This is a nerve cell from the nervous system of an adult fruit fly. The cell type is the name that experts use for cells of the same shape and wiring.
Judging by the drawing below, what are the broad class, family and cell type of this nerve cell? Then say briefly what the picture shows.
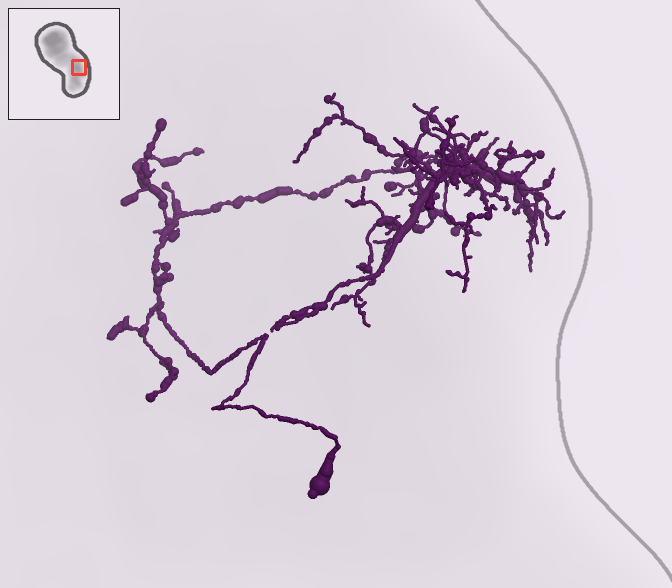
Its broad class is nerve-cord intrinsic neuron. The family is hemilineage 03A. The cell type is IN03A040. The cell body is at the bottom of the picture. The picture shows dozens of branch ends.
